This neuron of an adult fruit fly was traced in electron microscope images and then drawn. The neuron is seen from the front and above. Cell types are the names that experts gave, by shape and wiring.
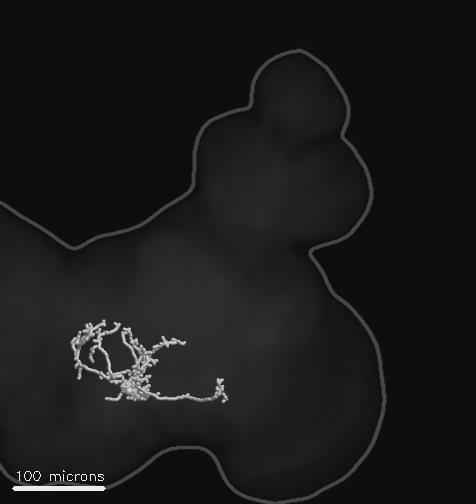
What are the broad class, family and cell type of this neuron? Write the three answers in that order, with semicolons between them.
nerve-cord intrinsic neuron; hemilineage 16B; IN16B056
